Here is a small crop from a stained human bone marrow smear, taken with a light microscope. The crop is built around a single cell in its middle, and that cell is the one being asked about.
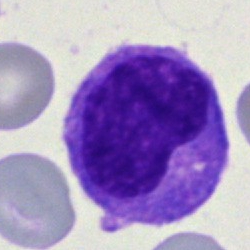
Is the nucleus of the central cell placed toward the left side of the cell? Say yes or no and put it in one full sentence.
Yes, what lies to the right of the nucleus is most of the cytoplasm.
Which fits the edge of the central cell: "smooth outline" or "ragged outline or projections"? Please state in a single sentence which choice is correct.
The cell has an edge that is ragged or frayed, or carries projections, blebs or tags.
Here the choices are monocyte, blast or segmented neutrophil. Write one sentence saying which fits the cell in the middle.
Centrally within this crop lies a monocyte.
